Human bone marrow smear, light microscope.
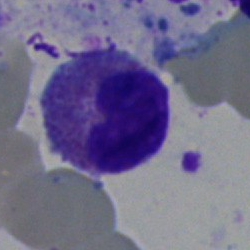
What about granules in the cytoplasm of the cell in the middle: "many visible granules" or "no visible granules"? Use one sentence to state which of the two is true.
Visible granules are present in great number in its cytoplasm.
